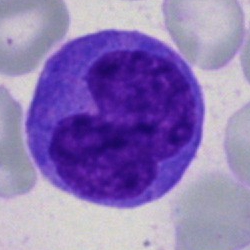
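Monocyte, in a stained human bone marrow smear under the light microscope. You'll see the central cell has a round, smooth outline, and its nucleus has a notch cut into it on the upper left side. The nucleus fills most of the cell, leaving a rim of cytoplasm, and that cytoplasm shows no coarse granules.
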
